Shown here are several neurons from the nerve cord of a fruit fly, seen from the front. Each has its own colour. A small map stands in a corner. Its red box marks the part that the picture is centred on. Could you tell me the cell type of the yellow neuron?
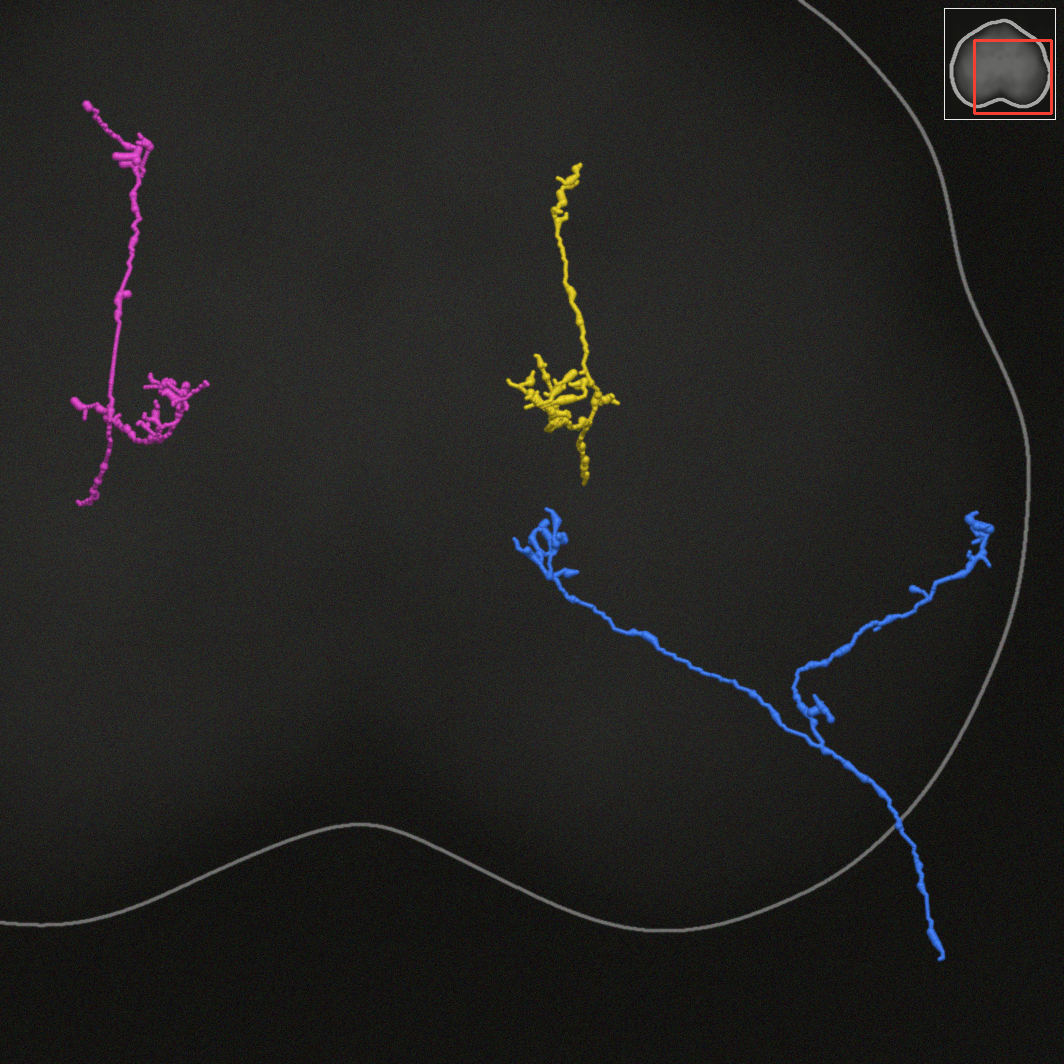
SNpp44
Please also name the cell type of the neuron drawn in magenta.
SNpp41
